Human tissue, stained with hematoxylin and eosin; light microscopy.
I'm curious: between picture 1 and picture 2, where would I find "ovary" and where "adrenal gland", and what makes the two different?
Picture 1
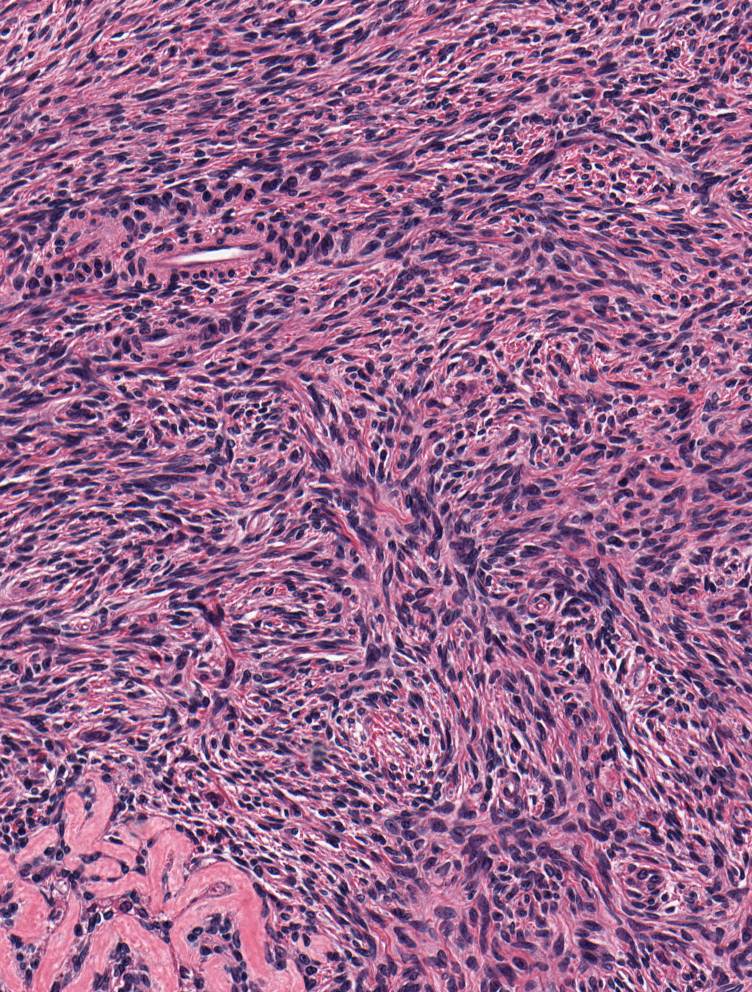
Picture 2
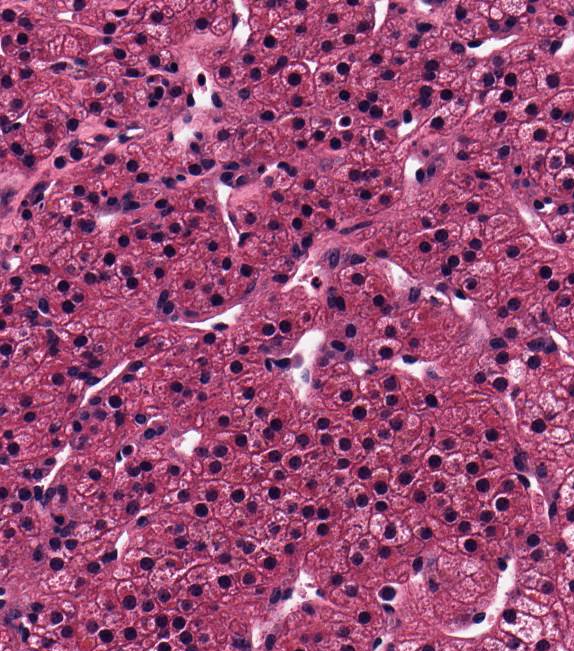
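Working through them: picture 1 is the ovary and picture 2 the adrenal gland. In picture 1, densely packed spindle cells fill almost everything, in short fascicles running in varying, intersecting directions. Their nuclei are elongated to oval and dark, hyperchromatic purple, and the pale pink cytoplasm is scant, with indistinct cell borders. Down at the bottom left there are thick, glassy, brightly eosinophilic collagen bundles with cells between them. Picture 2 is built differently: polygonal cells in solid nests and cords across the whole field, separated by narrow slit-like spaces. Each has a round, dark nucleus sitting mostly in the centre, and the nuclei are fairly uniform in size and shape. In places, especially toward the right edge, the cytoplasm looks paler and finely vacuolated.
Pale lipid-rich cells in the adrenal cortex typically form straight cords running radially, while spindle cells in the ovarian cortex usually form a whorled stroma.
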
